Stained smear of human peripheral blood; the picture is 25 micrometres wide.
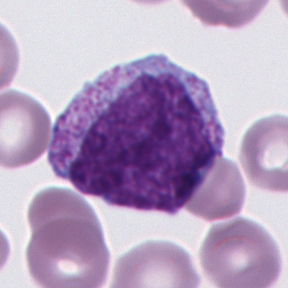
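Atypical promyelocyte, the central cell in a stained peripheral blood smear. First, the cell measures about 15 micrometres across. Next, the nucleus is a single unlobed mass set off-centre, toward the lower right. Finally, the cytoplasm forms a crescent along the upper-left side and is speckled with fine purple granules.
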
